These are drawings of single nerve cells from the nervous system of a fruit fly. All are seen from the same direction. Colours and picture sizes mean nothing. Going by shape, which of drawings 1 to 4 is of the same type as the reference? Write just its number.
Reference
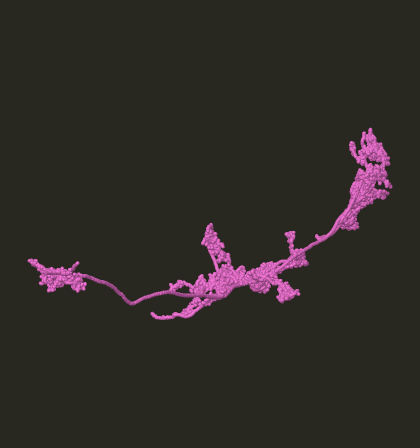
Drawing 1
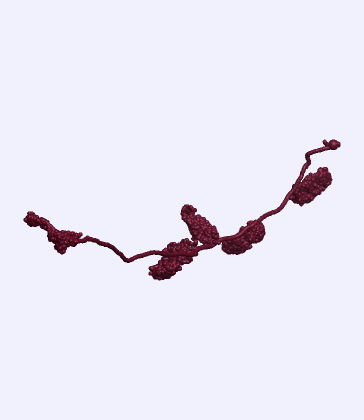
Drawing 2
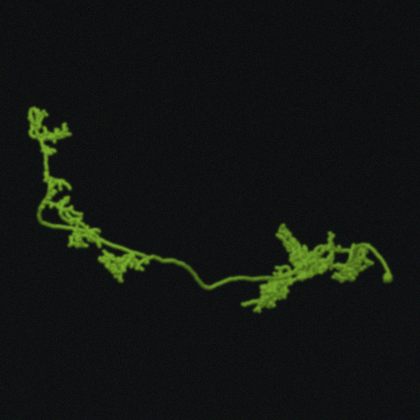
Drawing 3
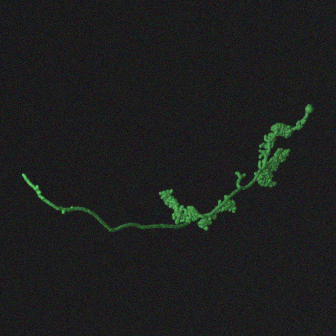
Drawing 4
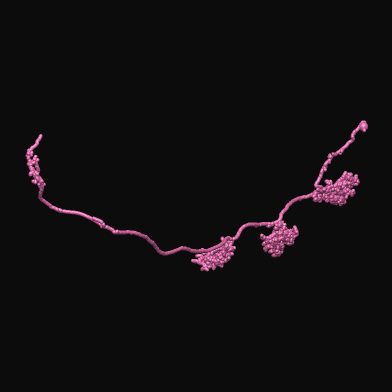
1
